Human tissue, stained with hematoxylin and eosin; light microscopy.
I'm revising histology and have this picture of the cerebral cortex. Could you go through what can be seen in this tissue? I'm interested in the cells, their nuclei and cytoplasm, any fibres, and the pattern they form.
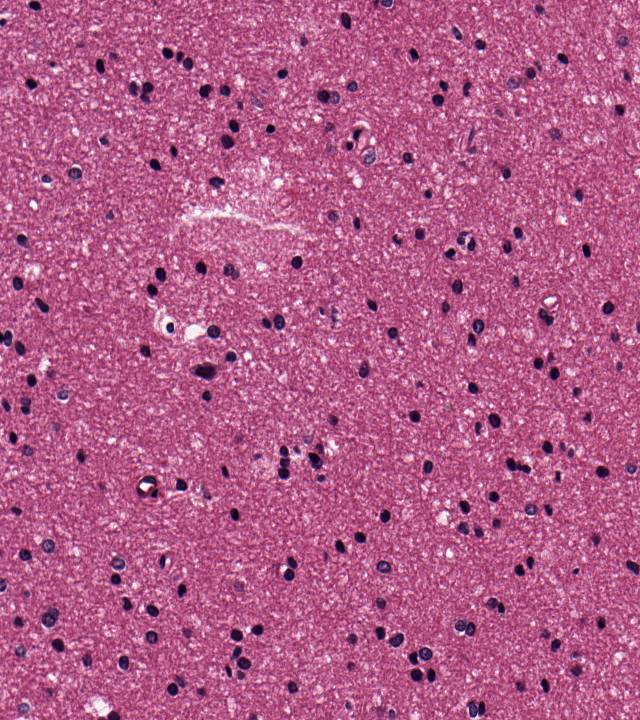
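Looking across the whole field, I see small dark nuclei scattered fairly evenly. Several of these small round nuclei sit within a clear halo around the nucleus. I can find no epithelium, no glands and no fat cells anywhere.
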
